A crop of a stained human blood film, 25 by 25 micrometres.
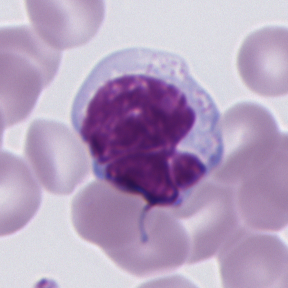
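Large granular lymphocyte. Pale greyish-blue cytoplasm is widest above and to the right of the nucleus and holds fine pinkish-purple granules, mostly in its upper part. The outline is irregular, gently scalloped at upper right, and a thin thread-like strand hangs downward from the lower edge.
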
